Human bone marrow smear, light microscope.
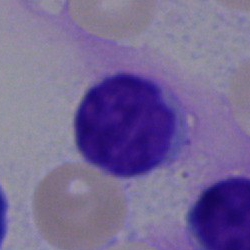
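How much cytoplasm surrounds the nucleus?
Only a thin rim, most visible on the right side of the cell.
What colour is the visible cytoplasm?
Pale blue.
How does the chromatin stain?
Deep purple, and it looks dense.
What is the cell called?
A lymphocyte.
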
